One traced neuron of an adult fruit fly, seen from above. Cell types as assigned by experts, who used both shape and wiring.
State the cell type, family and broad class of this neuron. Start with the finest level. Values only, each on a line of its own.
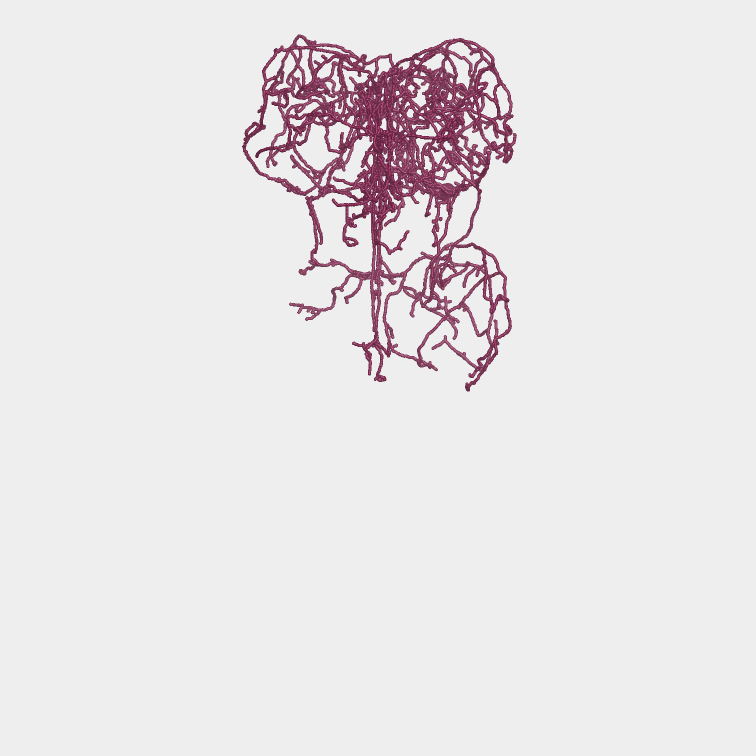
IN27X002
hemilineage 27X
nerve-cord intrinsic neuron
